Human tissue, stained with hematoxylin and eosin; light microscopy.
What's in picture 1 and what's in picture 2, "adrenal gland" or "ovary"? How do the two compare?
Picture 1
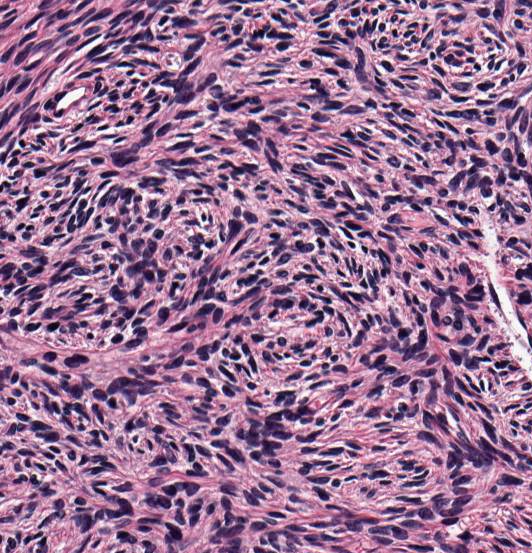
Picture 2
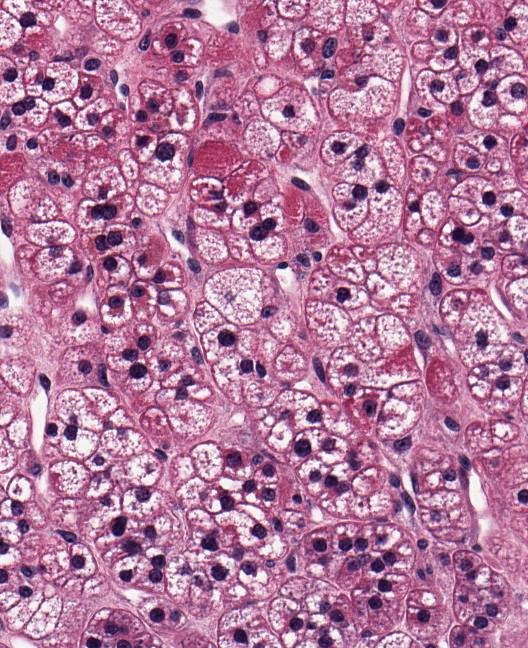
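Ovary: picture 1. Adrenal gland: picture 2. Picture 1: spindle cells throughout, in short interlacing fascicles running in many directions. Nuclei elongated to oval, dark; cytoplasm scant, pale pink, borders indistinct. Vessels few and small, e.g. a narrow empty slit at upper left.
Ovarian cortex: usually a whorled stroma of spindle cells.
Picture 2: most cells with pale, foamy cytoplasm full of small clear vacuoles; smaller patches of cells with compact, solid deep pink cytoplasm scattered among them, e.g. upper centre. Nuclei small, round, dark, usually one per cell, near the cell centre. Cell borders sharp and pink, clearly outlining each cell.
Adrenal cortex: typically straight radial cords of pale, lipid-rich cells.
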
